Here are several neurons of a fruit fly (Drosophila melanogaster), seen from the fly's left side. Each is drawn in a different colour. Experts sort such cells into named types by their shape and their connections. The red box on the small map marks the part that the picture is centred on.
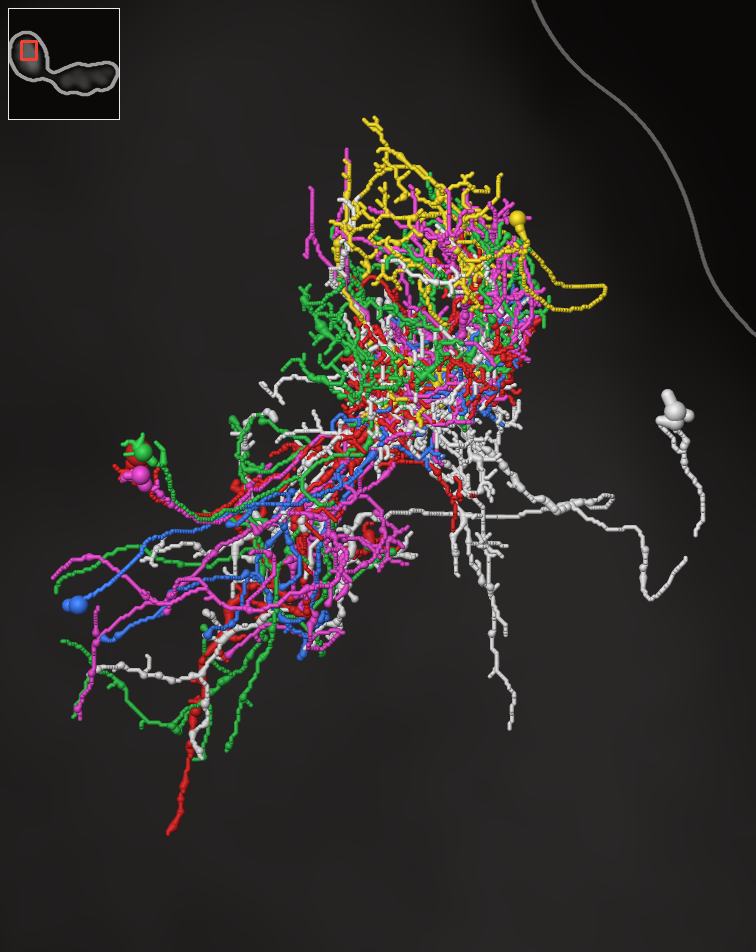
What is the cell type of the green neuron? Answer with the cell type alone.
LHAV2b2_c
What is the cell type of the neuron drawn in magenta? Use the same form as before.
LHAV2b3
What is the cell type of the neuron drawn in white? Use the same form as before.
LHPV2g1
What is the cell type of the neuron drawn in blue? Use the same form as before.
LHAV2b1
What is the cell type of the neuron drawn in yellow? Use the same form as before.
CB4114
